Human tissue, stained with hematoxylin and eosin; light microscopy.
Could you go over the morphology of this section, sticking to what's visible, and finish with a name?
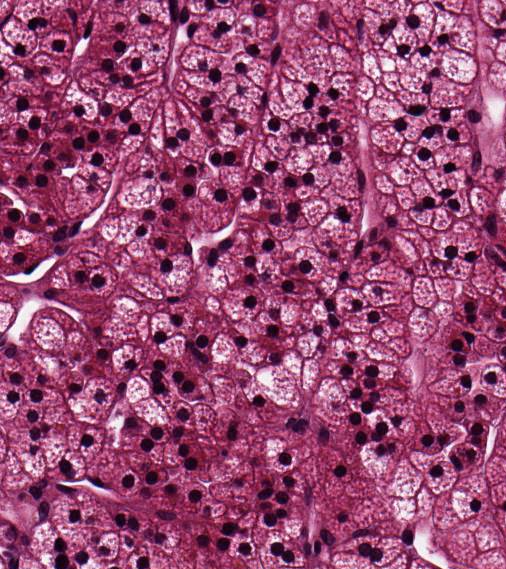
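Closely packed polygonal cells fill the field, in cords and nests divided by thin septa. Cytoplasm mostly pale, finely vacuolated, foamy. Nuclei fairly uniform in size and shape. Thin-walled capillary spaces scattered as narrow white clefts between cell groups. Adrenal gland.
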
